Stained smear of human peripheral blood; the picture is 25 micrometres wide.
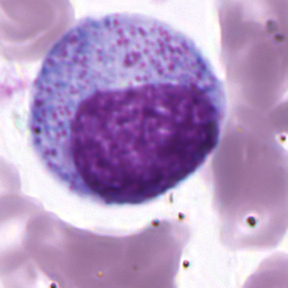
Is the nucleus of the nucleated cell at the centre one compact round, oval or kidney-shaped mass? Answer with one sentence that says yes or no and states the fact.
Yes, within this cell the nucleus is one round, oval or kidney-shaped compact mass.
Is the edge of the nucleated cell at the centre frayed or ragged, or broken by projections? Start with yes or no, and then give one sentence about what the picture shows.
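No. The cell outline is round and smooth, with no surface projections.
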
